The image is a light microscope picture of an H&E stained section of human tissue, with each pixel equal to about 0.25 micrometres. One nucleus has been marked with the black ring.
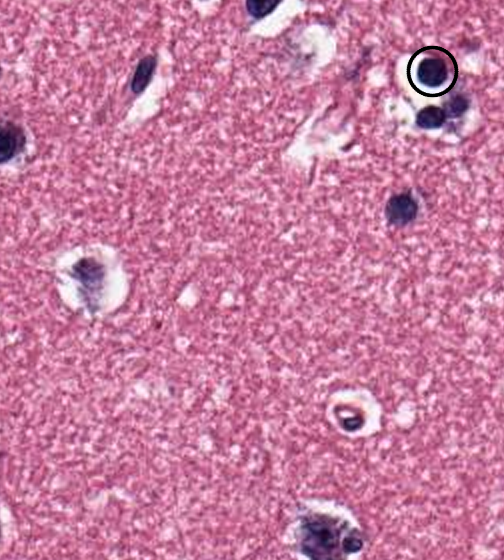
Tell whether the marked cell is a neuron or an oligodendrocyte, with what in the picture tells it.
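This is an oligodendrocyte. The nucleus is round, with a smooth, sharp outline. No pink cytoplasm is seen around the nucleus; instead it sits in a clear, unstained halo.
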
